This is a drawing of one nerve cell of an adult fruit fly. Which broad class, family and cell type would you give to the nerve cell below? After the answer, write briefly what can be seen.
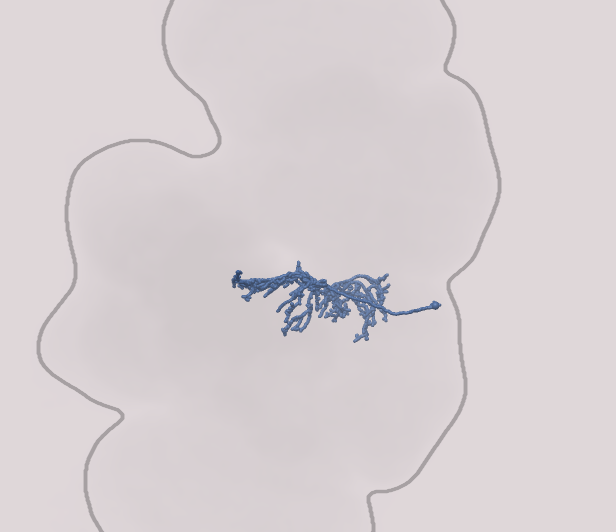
It is a descending neuron. The family is DNp. It is of cell type DNp52. The cell body can be seen on the right of the picture. In this view it is more than twice as wide as it is tall.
